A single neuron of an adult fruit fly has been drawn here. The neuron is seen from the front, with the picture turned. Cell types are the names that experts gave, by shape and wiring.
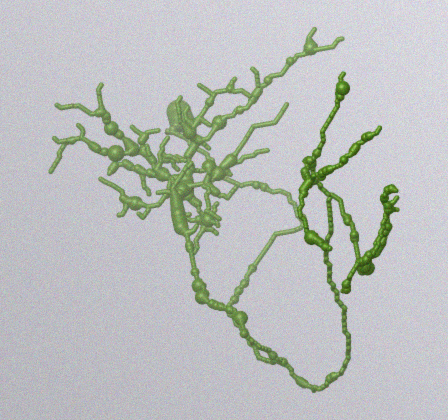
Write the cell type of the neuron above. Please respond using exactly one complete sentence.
The cell type carried by this neuron is LC18.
